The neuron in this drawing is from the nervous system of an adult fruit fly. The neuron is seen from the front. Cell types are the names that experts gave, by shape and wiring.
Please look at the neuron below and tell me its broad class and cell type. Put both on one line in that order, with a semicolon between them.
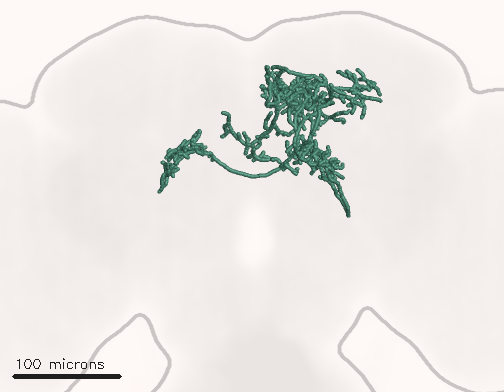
central-brain intrinsic neuron; SMP370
